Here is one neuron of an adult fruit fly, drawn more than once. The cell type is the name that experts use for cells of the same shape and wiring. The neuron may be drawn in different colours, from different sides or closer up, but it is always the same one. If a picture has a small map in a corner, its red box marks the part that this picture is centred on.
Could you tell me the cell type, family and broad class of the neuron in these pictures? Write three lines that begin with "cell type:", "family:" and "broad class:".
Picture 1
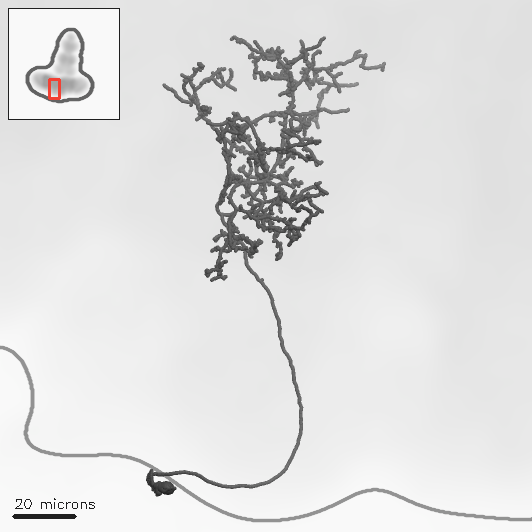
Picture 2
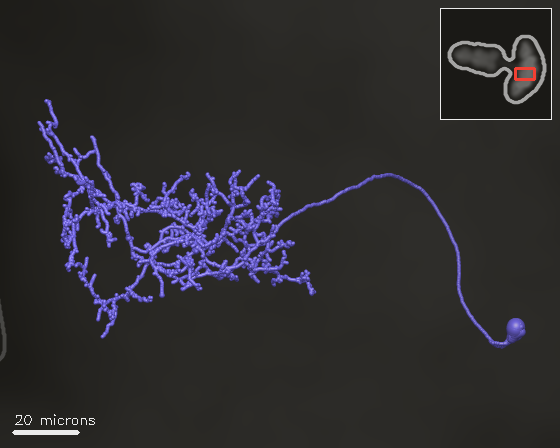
cell type: AMMC032
family: hemilineage MD3
broad class: central-brain intrinsic neuron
